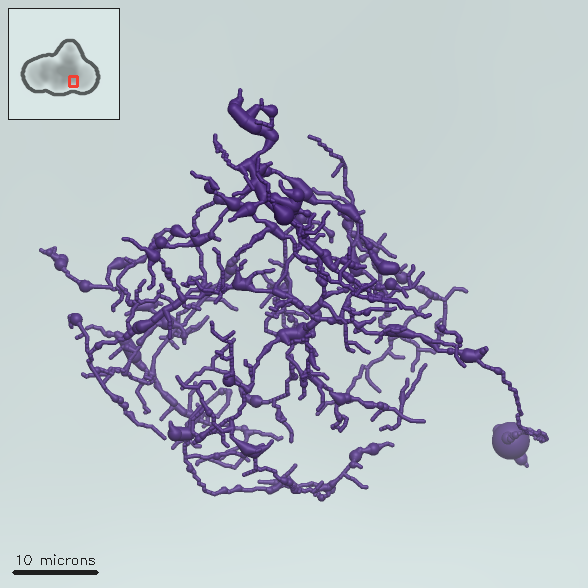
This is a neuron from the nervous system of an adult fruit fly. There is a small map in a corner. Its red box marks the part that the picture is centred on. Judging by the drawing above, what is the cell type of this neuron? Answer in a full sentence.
The cell type is CB1575.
